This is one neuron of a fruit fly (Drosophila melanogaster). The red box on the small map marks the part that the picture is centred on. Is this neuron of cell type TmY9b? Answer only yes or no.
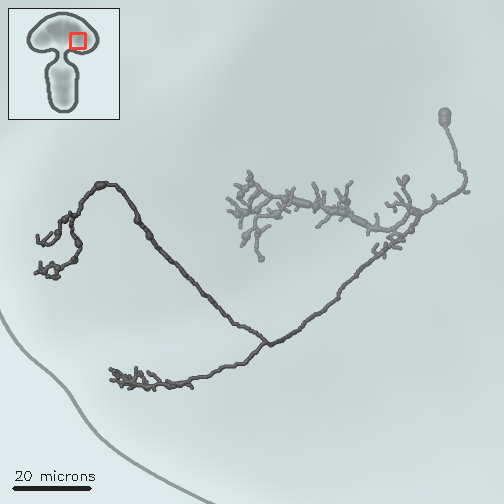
yes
